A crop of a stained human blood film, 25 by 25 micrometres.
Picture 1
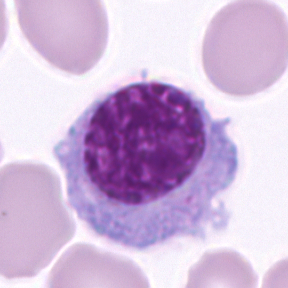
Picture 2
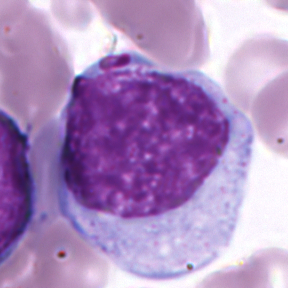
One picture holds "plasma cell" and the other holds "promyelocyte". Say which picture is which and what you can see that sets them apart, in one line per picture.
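Picture 1 – plasma cell. The cell's outline is irregular, with small ragged projections along its edge.
Picture 2 – promyelocyte. The cell outline is smooth, without surface projections.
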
